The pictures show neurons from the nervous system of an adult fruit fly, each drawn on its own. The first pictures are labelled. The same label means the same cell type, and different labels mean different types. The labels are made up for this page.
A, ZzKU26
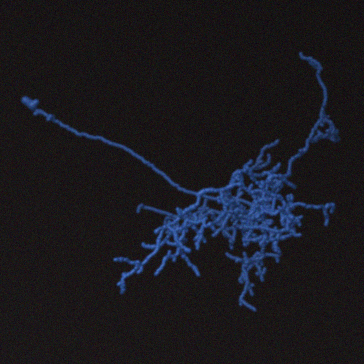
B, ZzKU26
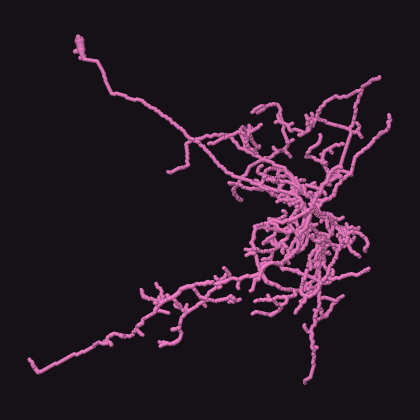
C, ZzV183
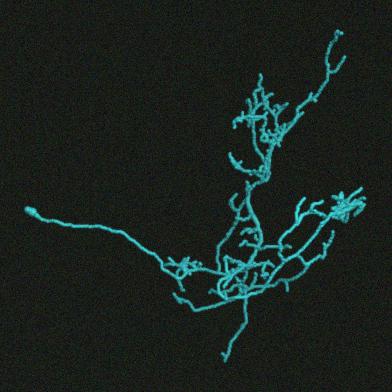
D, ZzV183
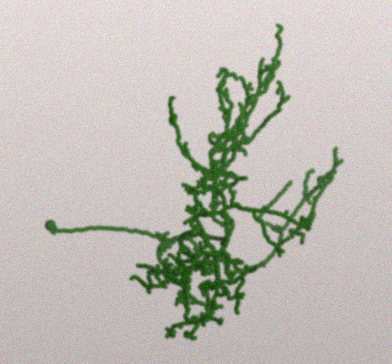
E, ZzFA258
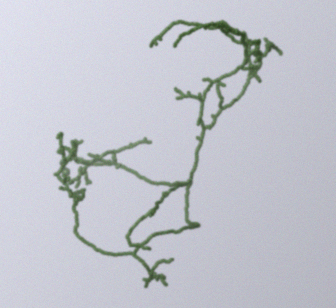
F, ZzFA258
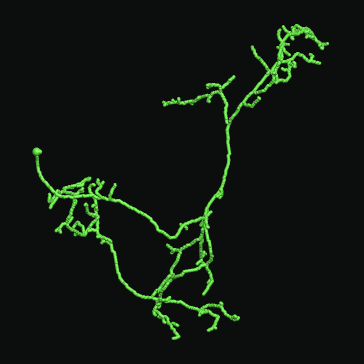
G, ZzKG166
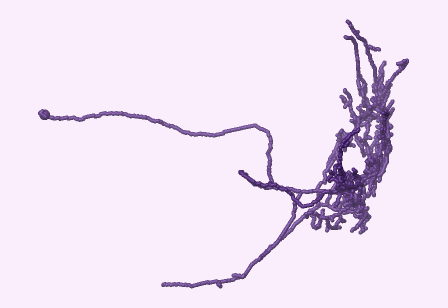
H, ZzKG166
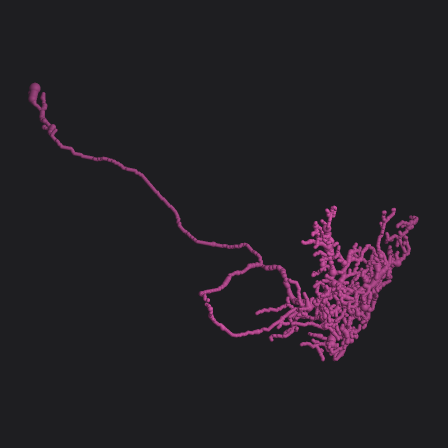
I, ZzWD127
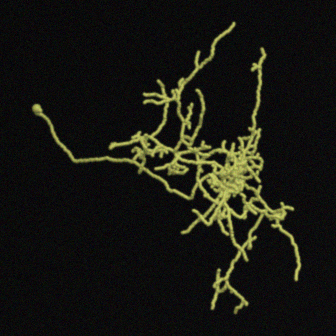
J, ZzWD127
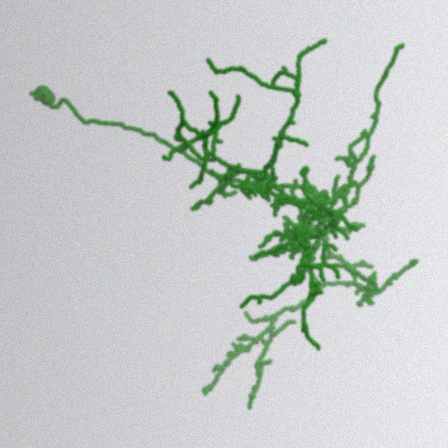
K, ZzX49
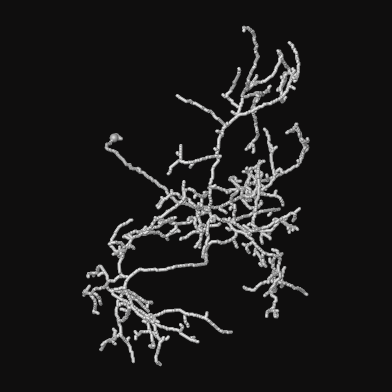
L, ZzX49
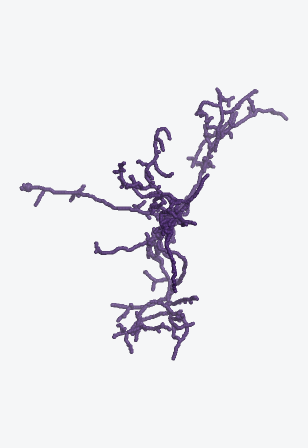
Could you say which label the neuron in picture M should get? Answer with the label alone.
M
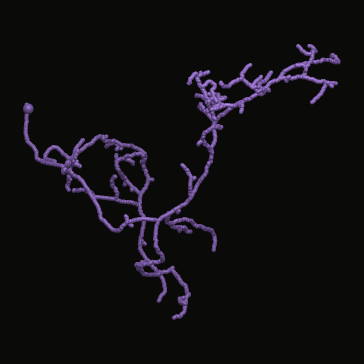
ZzFA258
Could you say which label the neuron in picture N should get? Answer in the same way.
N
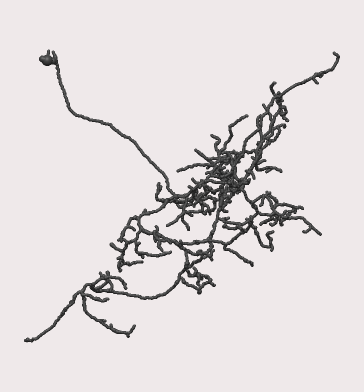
ZzKU26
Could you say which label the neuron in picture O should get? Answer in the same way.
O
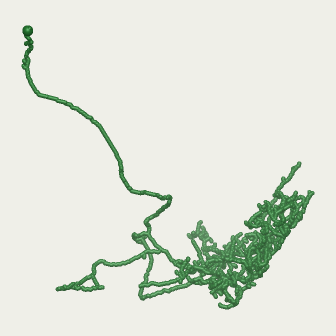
ZzKG166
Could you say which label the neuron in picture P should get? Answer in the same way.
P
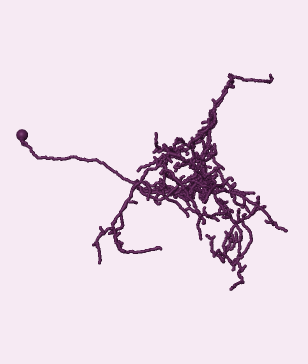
ZzWD127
